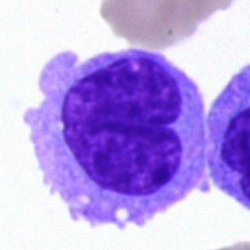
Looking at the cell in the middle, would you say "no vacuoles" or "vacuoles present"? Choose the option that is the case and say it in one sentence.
The cytoplasm of the cell is vacuolated, with one or more clear vacuoles.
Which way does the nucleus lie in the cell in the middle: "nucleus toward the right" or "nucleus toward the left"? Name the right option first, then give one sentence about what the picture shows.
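Nucleus toward the right. The cytoplasm forms a wider rim on the left of the nucleus than on the right.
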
